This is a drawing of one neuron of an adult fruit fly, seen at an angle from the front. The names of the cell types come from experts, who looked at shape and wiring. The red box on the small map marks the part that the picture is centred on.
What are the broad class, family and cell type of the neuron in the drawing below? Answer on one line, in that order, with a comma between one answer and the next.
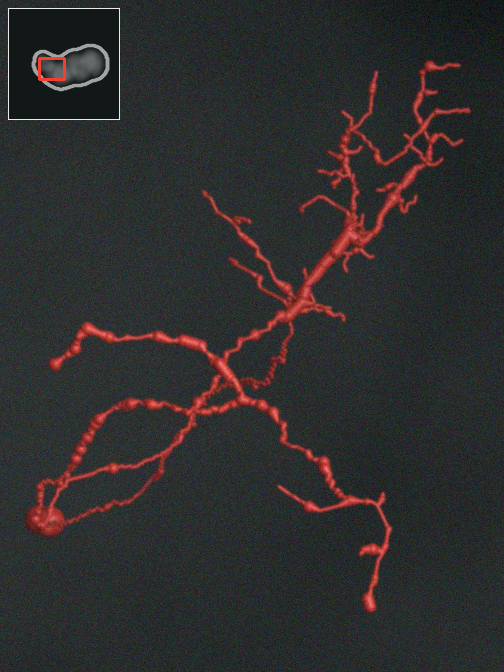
nerve-cord intrinsic neuron, hemilineage 07B, IN07B098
